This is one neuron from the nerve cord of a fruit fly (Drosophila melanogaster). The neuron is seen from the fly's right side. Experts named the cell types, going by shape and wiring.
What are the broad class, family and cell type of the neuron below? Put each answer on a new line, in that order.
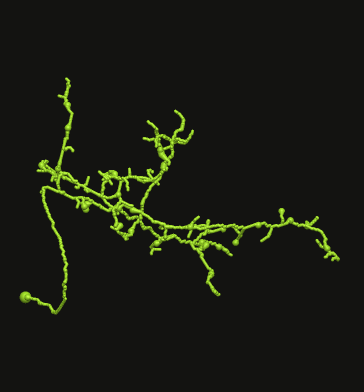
nerve-cord intrinsic neuron
hemilineage 20A.22A
IN20A.22A089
